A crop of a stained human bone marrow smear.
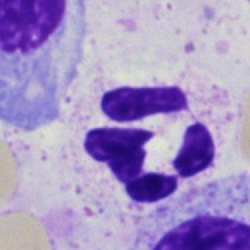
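Segmented neutrophil: see how the nucleus has split into several separate lobes, set in a ring around a pale central space. The chromatin stays dense and dark purple in every lobe, and fine pink-violet granules are scattered all through the cytoplasm.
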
